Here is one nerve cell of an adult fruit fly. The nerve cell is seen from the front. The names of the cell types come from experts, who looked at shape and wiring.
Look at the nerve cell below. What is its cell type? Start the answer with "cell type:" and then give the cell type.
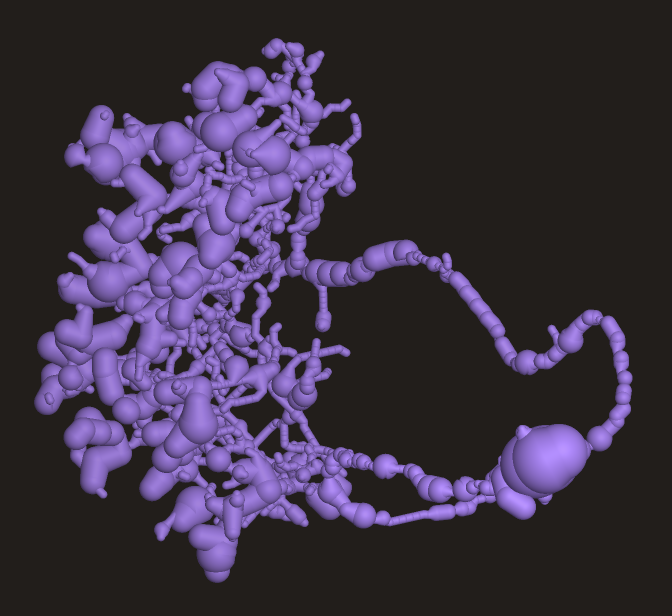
cell type: Dm4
